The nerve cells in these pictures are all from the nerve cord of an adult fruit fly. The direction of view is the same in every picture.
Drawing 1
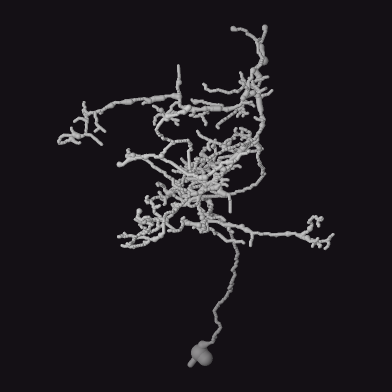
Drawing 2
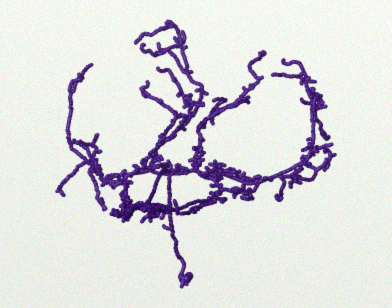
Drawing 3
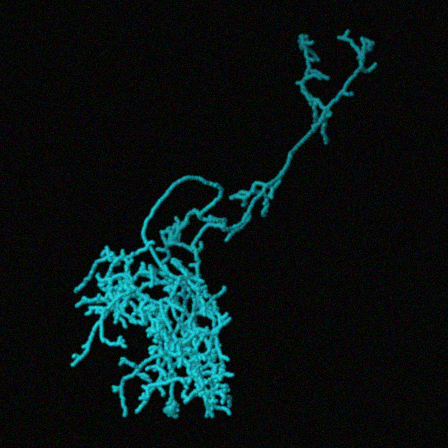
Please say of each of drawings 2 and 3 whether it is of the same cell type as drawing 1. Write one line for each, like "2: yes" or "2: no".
2: no
3: no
